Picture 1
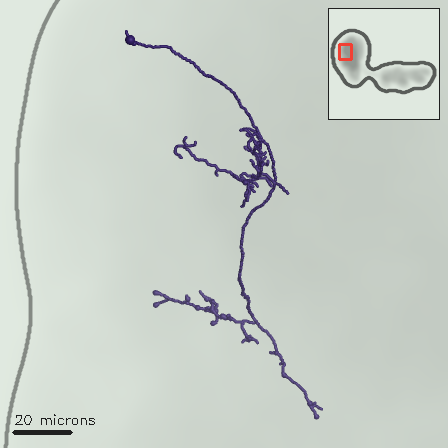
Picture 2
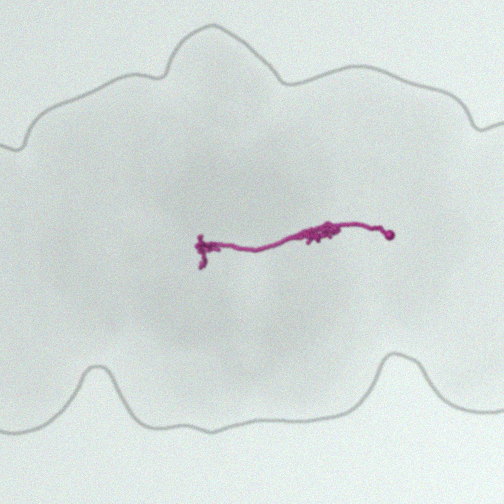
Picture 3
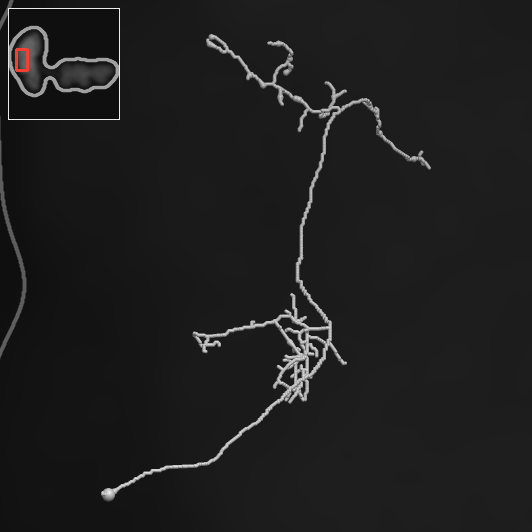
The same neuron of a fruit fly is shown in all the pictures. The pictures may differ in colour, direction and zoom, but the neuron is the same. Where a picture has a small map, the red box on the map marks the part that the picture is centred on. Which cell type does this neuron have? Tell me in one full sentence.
The neuron is categorized under cell type LAL094.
